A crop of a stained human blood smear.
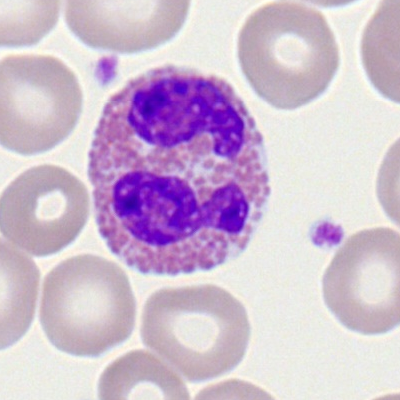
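Eosinophil, the central cell in a stained human blood smear under the light microscope. Nucleus split into separate lobes, not one mass. Chromatin dark purple, coarsely clumped. Granules round and alike in size, filling the cytoplasm evenly around the nucleus.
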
